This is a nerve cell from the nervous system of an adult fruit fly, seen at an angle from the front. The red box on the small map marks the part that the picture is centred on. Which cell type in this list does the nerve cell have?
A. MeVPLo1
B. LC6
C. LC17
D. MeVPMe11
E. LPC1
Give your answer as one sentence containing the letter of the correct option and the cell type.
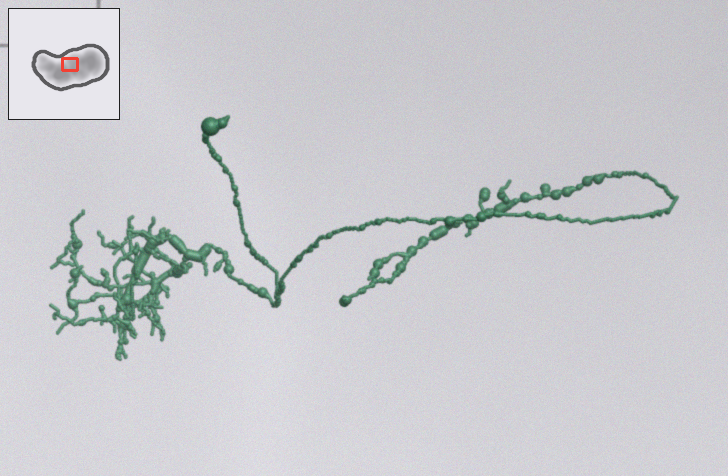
The nerve cell's cell type is LC6, which is option B.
